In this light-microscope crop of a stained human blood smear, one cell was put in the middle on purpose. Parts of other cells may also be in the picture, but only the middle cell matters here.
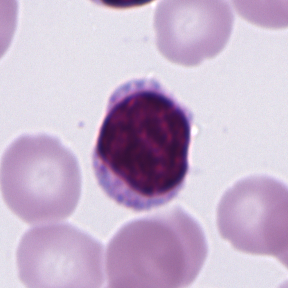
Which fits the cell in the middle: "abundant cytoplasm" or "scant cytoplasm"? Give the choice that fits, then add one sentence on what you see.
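Scant cytoplasm. The cytoplasm forms a thin rim that is widest at the lower left.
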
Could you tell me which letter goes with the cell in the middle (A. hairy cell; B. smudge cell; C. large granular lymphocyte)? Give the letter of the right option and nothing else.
C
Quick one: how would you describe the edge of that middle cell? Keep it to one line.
The outline traces a smooth curve with no projections along it.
